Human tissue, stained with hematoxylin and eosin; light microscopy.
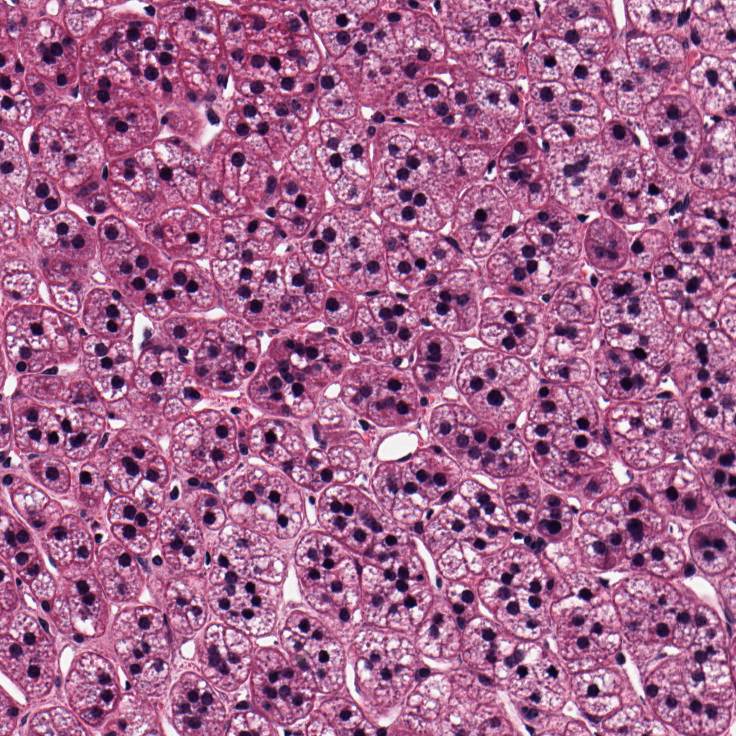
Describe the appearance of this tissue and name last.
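Arrangement first: throughout the field, cells form rounded and oval nests divided by thin pink partitions. Next, the nests themselves: all solid, none with a central lumen. Then the cytoplasm: pale pink and filled with many small clear vacuoles, so the cells look foamy. Last, the population: the cells look alike everywhere, with no second distinct population standing out. The tissue is adrenal gland.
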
